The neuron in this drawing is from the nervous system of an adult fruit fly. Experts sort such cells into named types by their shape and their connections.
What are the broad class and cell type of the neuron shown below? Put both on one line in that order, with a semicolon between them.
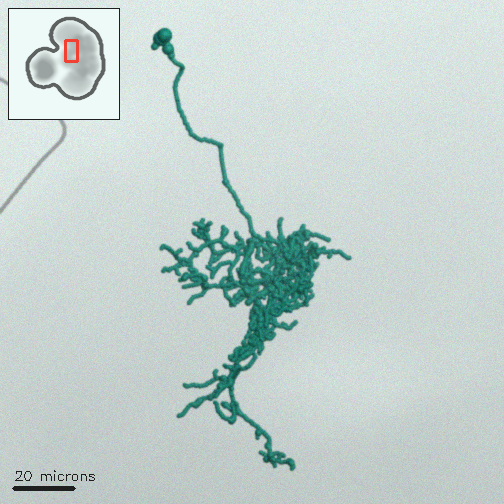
central-brain intrinsic neuron; PRW069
